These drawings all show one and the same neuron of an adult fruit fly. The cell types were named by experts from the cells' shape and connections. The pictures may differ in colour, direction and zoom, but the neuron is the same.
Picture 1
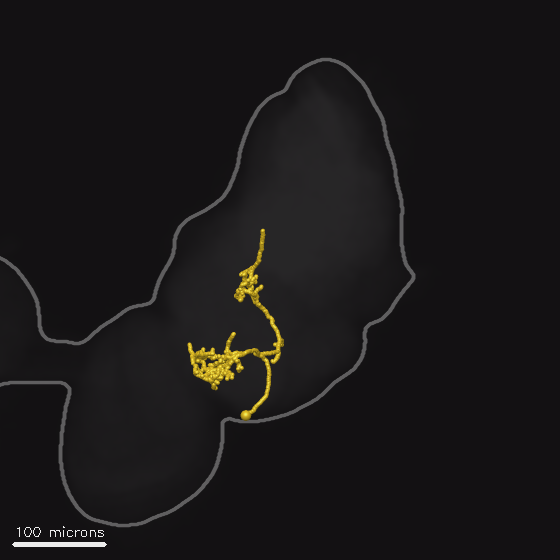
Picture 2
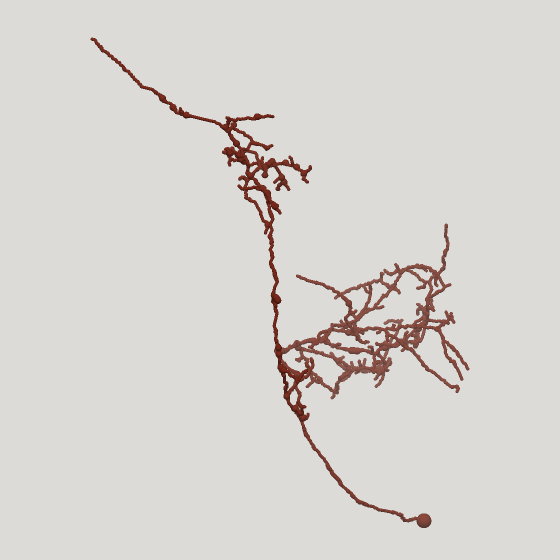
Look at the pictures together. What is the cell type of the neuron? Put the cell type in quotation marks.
"CL054"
